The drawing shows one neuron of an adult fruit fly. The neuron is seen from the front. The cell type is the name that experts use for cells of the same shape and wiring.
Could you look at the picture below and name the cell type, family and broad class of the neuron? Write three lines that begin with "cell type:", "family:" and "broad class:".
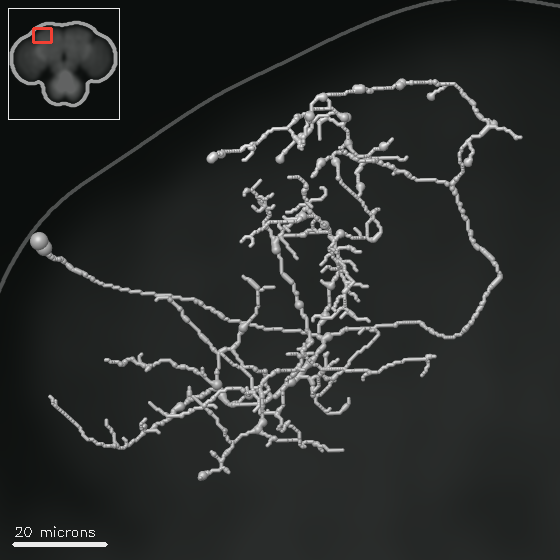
cell type: CB3240
family: hemilineage LHp3
broad class: central-brain intrinsic neuron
